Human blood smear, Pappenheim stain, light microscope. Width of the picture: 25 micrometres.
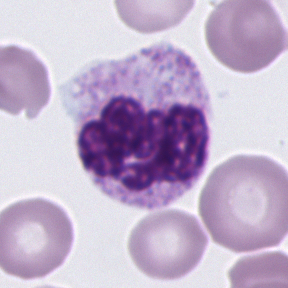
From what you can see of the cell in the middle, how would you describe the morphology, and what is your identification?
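Lower half of cell holds the nucleus, about 11 by 9 micrometres; most cytoplasm lies above. Chromatin dark purple, coarsely clumped. Cytoplasm strewn with fine purple-pink granules; at upper left, pale greyish-blue with fewer granules. Name: segmented neutrophil.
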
